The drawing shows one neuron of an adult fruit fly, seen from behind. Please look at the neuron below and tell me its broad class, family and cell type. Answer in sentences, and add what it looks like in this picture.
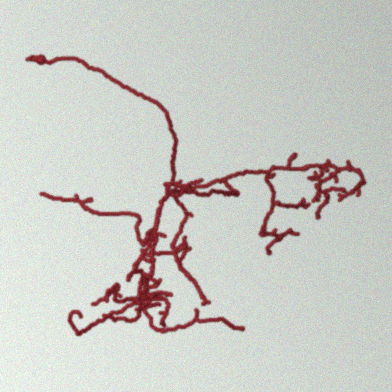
It is a central-brain intrinsic neuron. The family is hemilineage VLPd&p1_posterior. Its cell type is LHPD2c2. Its cell body lies at the upper left of the picture. The picture shows dozens of branch ends.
